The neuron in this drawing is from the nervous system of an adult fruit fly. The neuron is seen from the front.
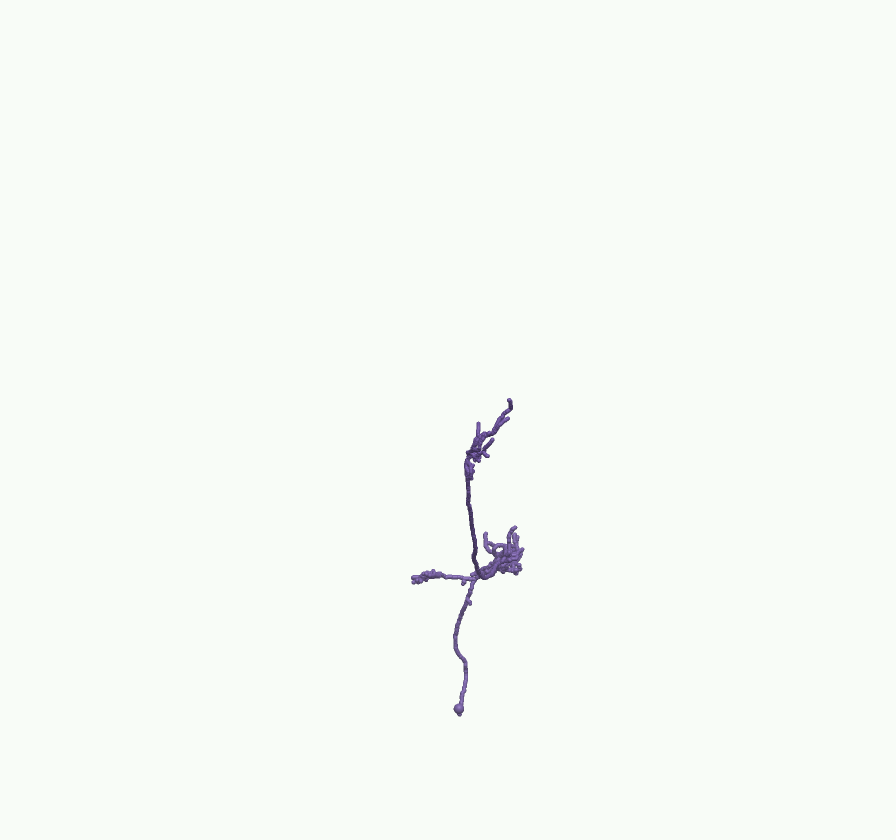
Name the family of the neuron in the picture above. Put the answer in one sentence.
The family is hemilineage 06B.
